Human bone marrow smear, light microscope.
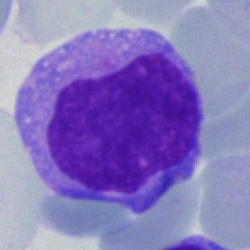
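Blast, the central cell of a stained bone marrow smear. First, the single nucleus is unlobed, its border slightly irregular. Second, it fills most of the cell and sits off-centre toward the lower right. Third, the chromatin is deep purple and finely textured, not in coarse dark blocks. Finally, pale lilac-blue cytoplasm forms a rim widest on the upper-left side.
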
